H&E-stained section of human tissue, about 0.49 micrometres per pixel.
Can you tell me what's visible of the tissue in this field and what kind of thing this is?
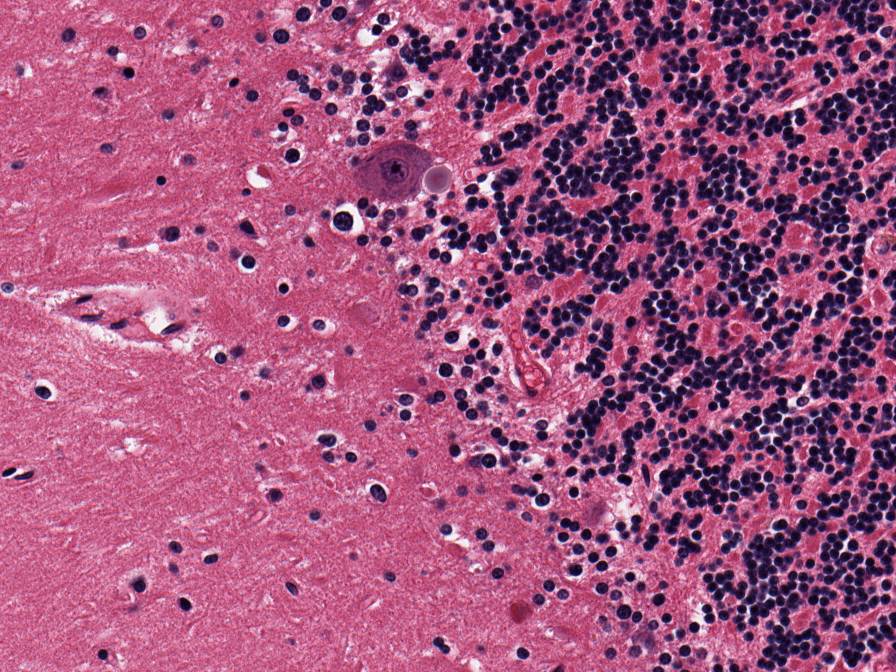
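Two zones, then: on the left a pale pink, finely fibrillar zone with only scattered small nuclei, on the right a dense crowd of small, round, dark nuclei with scant cytoplasm. Near the top, right at the boundary, sits one large neuron with abundant purplish cytoplasm and a central nucleus. So this is cerebellum.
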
